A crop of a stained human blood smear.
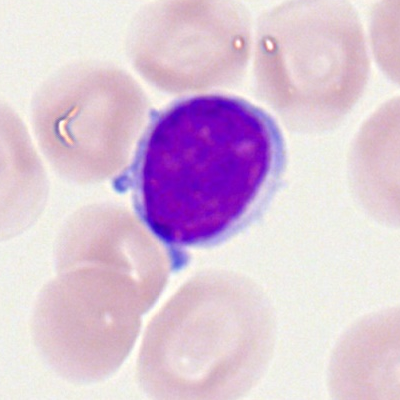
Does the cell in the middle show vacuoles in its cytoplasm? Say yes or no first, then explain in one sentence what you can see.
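No. No vacuoles are seen in the cytoplasm.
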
